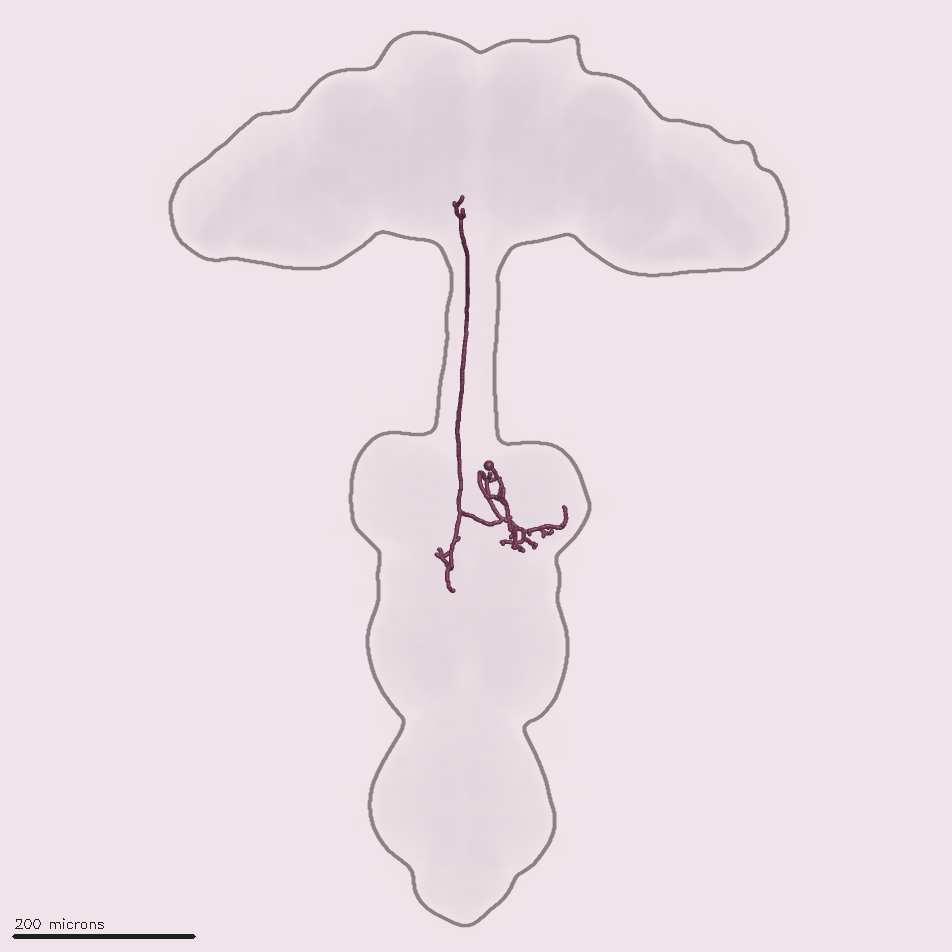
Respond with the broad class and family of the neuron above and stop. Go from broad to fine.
ascending neuron; hemilineage 10B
